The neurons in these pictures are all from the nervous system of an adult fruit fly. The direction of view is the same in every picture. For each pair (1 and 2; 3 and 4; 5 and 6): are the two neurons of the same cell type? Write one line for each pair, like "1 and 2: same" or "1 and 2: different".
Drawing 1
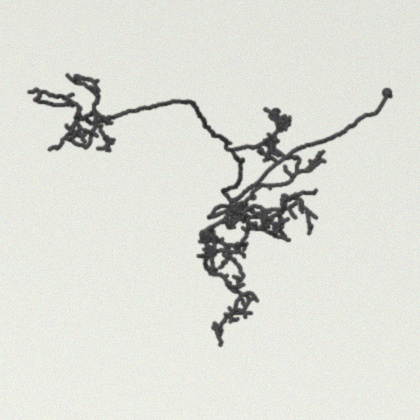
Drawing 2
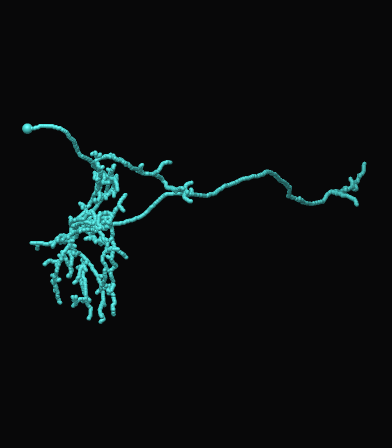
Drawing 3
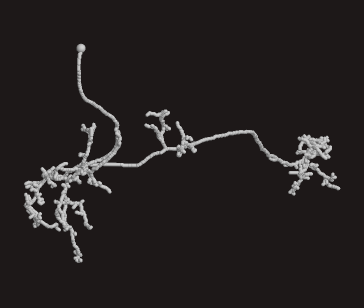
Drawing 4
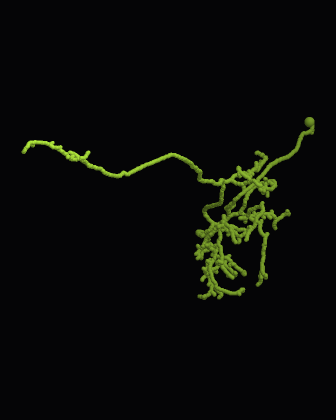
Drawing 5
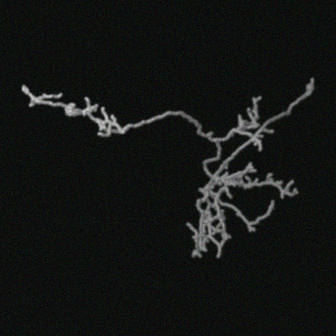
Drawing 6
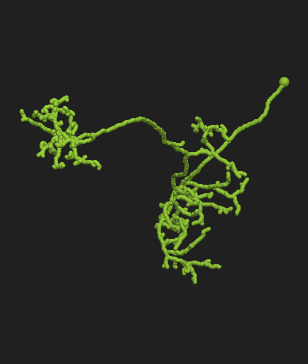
1 and 2: different
3 and 4: different
5 and 6: different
